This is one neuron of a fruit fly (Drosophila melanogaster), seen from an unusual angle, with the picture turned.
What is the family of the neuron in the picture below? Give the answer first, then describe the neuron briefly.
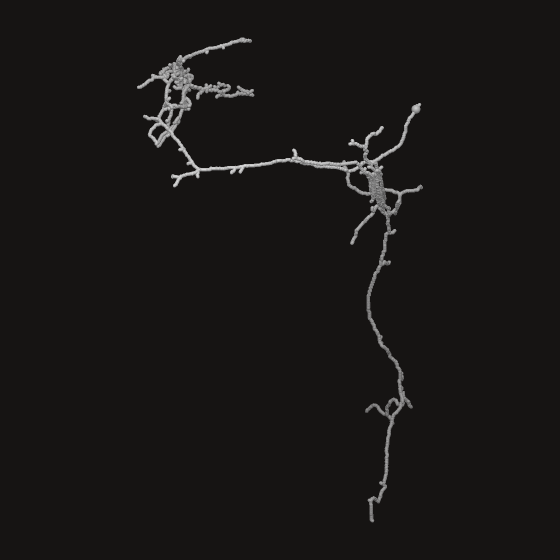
The family is hemilineage LHp2. Its broad class is central-brain intrinsic neuron. The cell body is at the upper right of the picture. The picture shows dozens of branch ends.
